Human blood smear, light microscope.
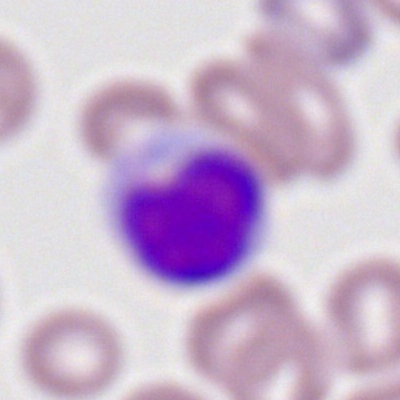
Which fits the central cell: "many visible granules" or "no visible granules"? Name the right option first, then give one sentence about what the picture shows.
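No visible granules. No granules can be seen in the cytoplasm.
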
